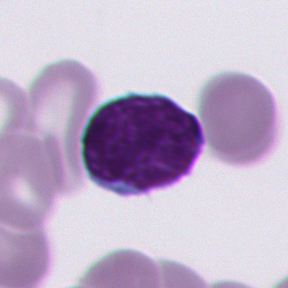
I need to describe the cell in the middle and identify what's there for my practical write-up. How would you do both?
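Its nuclear chromatin is dense and coarsely clumped, stained a dark purple. Only a scant rim of pale blue cytoplasm is present, mostly along the lower edge. The cytoplasm contains no granules, and there are no vacuoles anywhere in the cell. The cell is a typical lymphocyte.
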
